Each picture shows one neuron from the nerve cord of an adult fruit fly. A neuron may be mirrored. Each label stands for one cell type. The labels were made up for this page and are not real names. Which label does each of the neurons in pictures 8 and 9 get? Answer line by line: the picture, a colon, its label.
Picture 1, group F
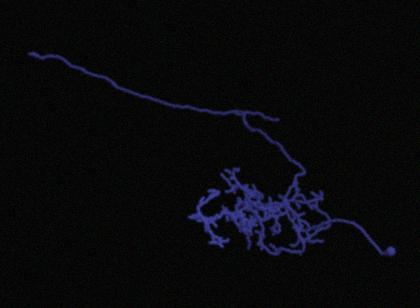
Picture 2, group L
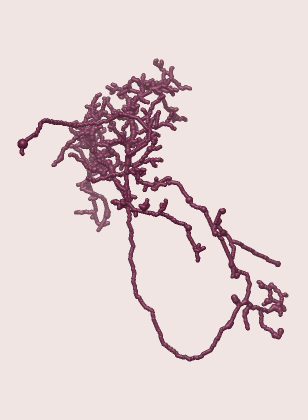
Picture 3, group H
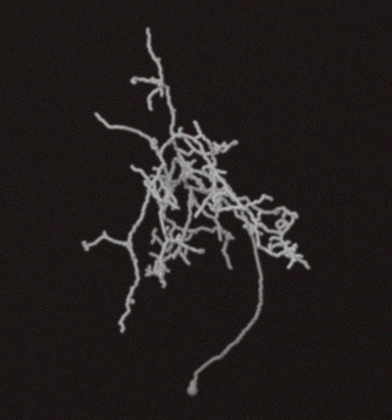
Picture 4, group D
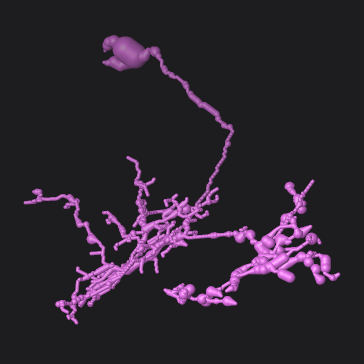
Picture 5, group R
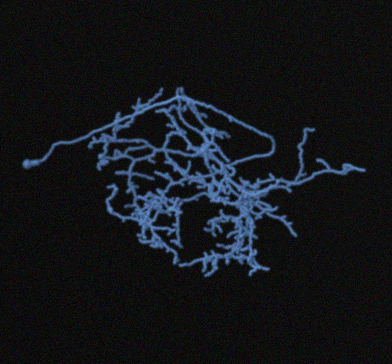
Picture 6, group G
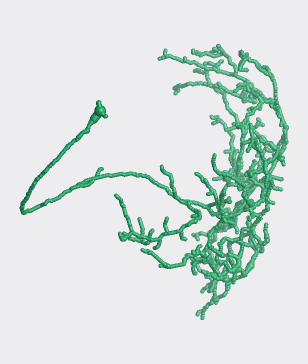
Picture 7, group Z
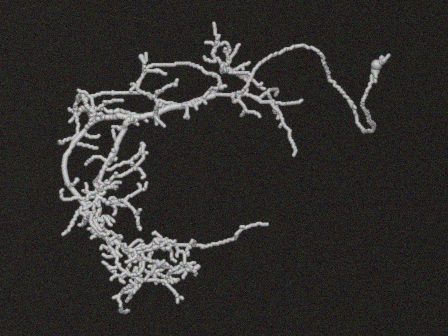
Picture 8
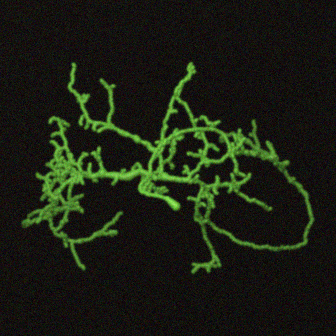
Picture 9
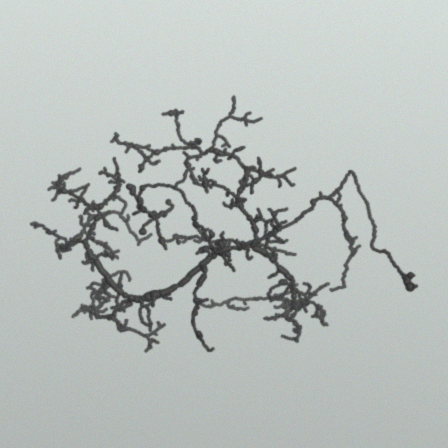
8: group L
9: group Z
